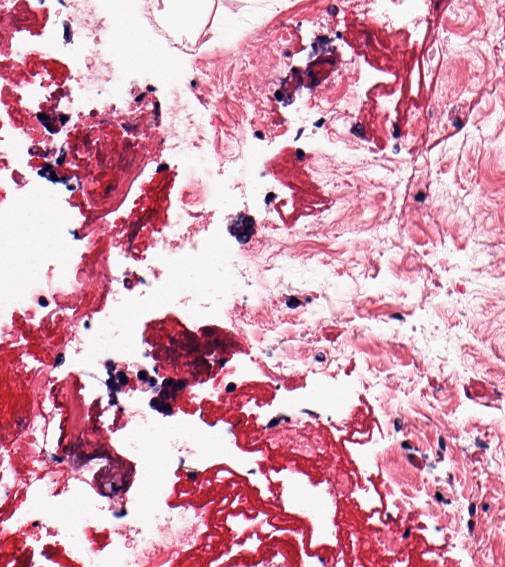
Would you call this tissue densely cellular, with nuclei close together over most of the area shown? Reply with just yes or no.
No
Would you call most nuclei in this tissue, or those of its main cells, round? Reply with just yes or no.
Yes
